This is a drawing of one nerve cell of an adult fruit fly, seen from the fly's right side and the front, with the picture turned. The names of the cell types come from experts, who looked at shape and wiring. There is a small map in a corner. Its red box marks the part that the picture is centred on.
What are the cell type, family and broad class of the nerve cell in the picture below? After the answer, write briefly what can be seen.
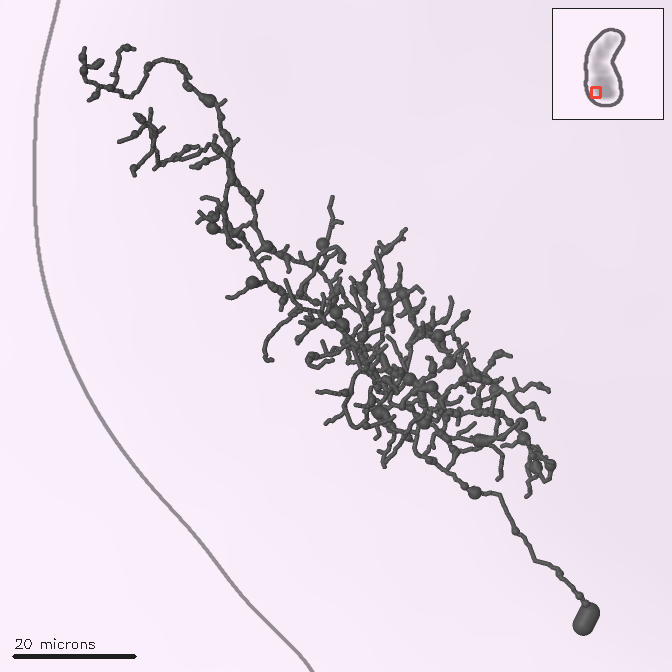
Its cell type is Dm16. Its family is Dm. It is an optic-lobe intrinsic neuron. Its cell body lies at the lower right of the picture. From top to bottom in the picture it spans about 95 microns. The picture shows dozens of branch ends.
